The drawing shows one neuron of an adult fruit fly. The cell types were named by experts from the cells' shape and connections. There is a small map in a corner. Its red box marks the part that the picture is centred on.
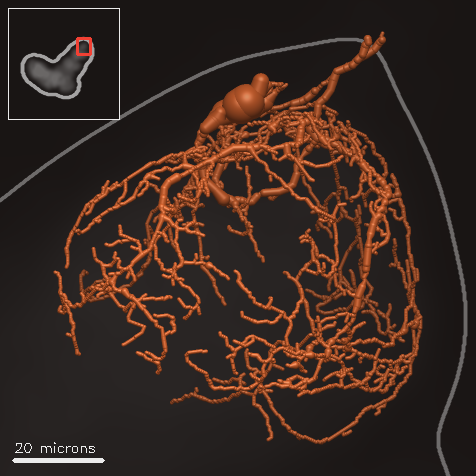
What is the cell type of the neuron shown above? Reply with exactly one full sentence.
This neuron counts as a member of the cell type EN00B016.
